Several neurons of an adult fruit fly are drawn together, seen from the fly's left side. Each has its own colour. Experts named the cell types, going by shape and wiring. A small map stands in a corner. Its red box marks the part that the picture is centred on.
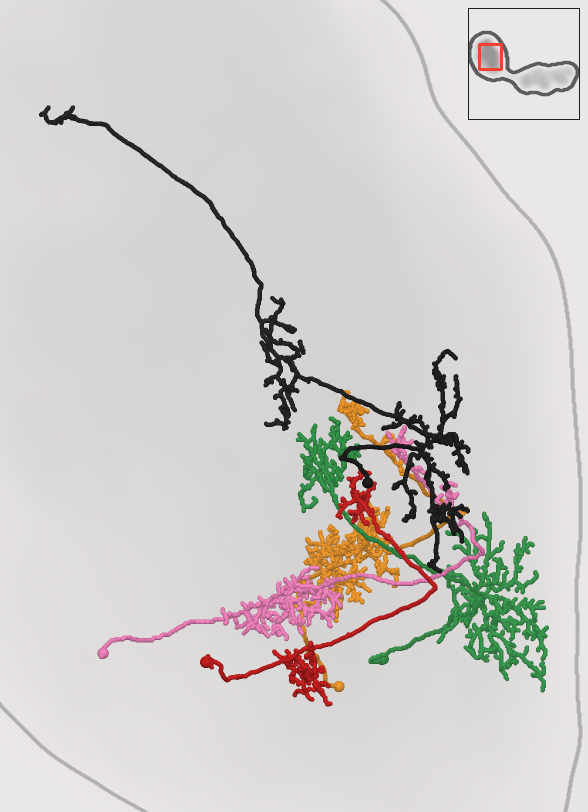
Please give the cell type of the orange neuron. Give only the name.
TmY10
